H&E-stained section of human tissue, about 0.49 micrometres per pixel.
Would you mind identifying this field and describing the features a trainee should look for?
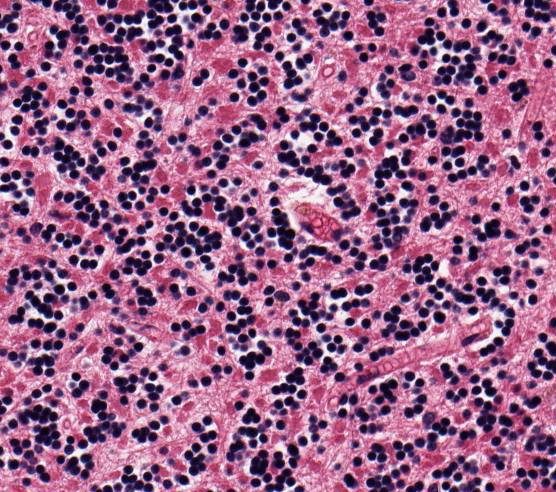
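Answer: the granular layer of the cerebellum. Point one: small, round, uniformly sized dark-blue nuclei crowd the whole field fairly evenly, with almost no cytoplasm.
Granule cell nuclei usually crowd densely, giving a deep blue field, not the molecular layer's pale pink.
Point two: between the nuclei, pink, finely fibrillary material forms irregular islands and strands.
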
